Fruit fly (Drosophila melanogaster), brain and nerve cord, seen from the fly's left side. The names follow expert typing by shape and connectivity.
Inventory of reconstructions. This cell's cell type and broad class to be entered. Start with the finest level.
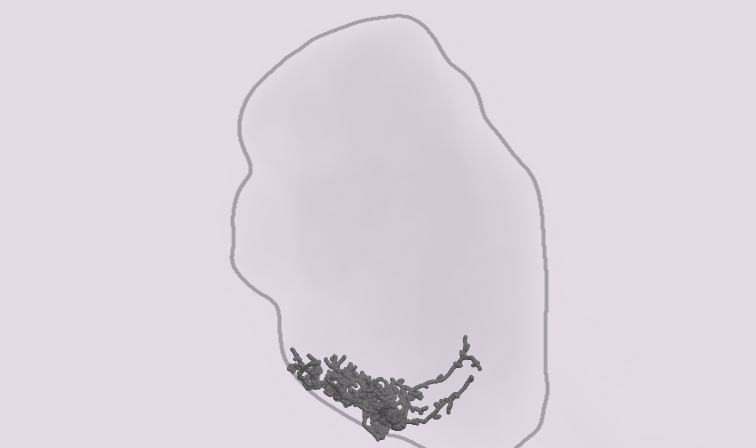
MN2Db; motor neuron of the brain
